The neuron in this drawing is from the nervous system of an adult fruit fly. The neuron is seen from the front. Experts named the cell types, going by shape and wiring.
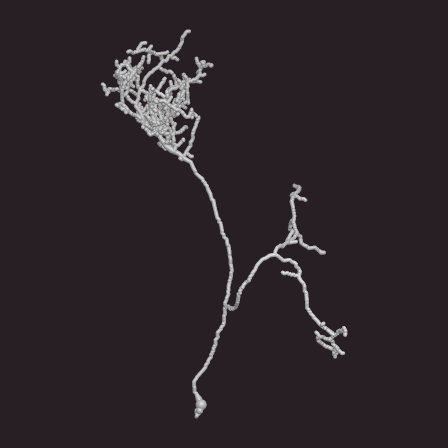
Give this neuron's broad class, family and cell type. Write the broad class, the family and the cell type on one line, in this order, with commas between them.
central-brain intrinsic neuron, hemilineage VLPl&p2_lateral, LHAV1a1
